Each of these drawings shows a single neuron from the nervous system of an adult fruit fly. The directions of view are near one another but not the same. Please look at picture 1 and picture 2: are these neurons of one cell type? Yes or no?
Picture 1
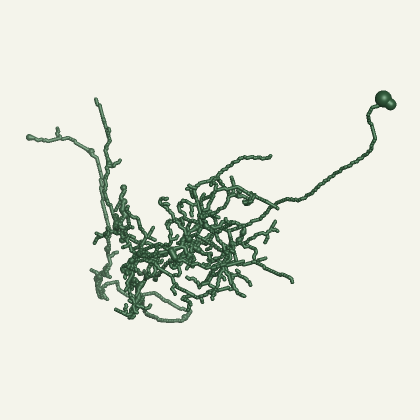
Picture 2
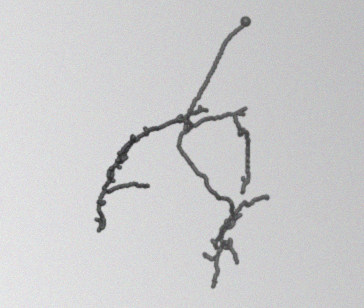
no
